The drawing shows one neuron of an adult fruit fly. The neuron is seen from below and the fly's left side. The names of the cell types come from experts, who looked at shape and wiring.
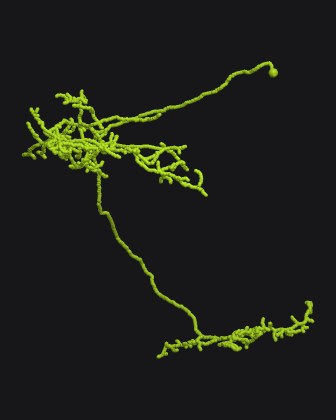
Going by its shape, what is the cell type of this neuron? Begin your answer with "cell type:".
cell type: LAL167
